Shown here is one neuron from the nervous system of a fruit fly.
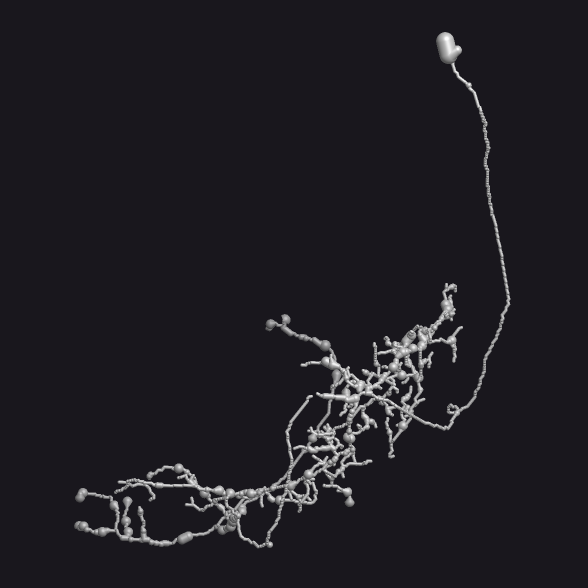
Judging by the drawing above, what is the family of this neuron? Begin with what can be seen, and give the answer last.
The cell body can be seen at the upper right of the picture. The picture shows dozens of branch ends. It is a nerve-cord intrinsic neuron. The family is hemilineage 01B.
